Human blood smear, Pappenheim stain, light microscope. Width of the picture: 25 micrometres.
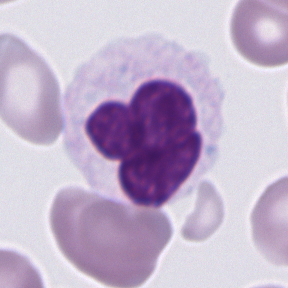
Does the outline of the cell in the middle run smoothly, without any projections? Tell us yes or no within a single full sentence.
No, it is a rough edge, not a smooth one, that bounds the cell.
